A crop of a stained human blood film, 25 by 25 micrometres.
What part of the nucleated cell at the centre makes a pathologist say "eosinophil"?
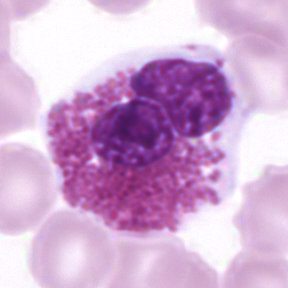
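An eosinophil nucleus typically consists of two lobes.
Check: here there are two, lying on a diagonal, one at the centre and one towards the upper right.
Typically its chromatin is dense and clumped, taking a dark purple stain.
Check: the chromatin is dark purple and coarsely clumped.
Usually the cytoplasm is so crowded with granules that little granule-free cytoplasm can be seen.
Check: it is packed with coarse, round, reddish-pink granules, densest below and to the left of the nucleus. On all three counts the cell goes with the name eosinophil.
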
